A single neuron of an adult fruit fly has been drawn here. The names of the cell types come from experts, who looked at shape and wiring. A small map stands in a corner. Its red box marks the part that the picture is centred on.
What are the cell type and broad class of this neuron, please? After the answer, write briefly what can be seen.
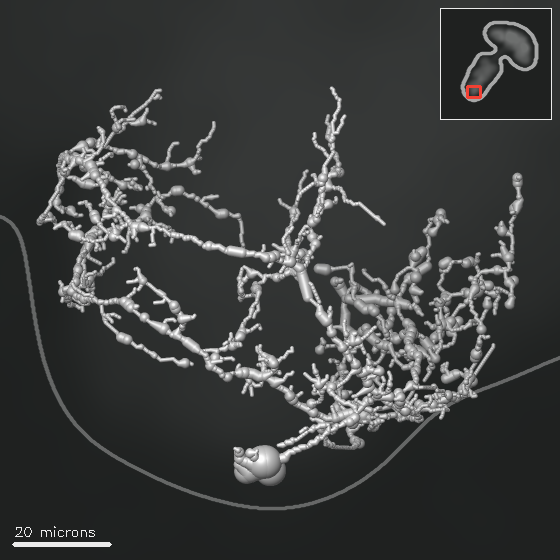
The cell type is INXXX181. Its broad class is nerve-cord intrinsic neuron. The cell body is at the bottom of the picture. By the scale bar it is about 100 microns wide in this view. The picture shows more than a hundred branch ends.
